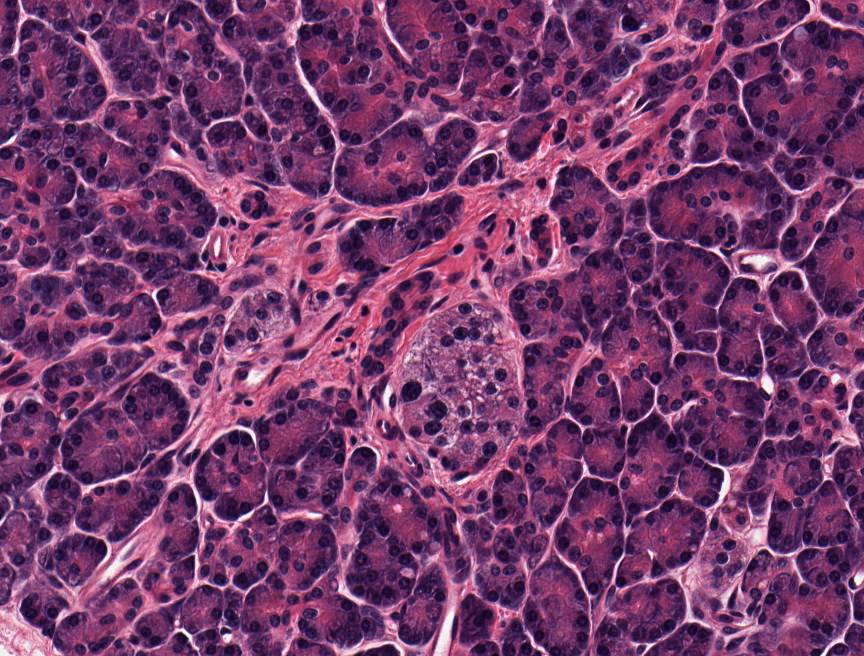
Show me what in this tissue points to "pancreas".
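This tissue is pancreas.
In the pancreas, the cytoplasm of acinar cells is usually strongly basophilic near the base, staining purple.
Here the acinar cytoplasm is deep purple toward the base and pinker toward the centre of each acinus, which goes with that. The acinar cells have round dark nuclei placed toward the outer base of each acinus.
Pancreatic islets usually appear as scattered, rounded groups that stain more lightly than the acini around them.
The nest of cells whose cytoplasm is paler and more finely granular than that of the surrounding acinar cells goes with this. The stromal band simply contains elongated spindle-shaped nuclei lying along its length.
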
